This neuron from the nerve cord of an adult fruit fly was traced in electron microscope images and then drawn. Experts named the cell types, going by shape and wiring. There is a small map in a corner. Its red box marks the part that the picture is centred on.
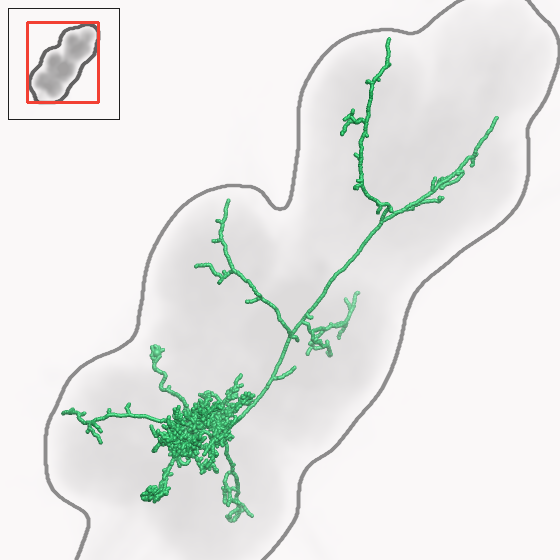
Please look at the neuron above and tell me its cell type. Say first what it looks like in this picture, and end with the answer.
Dozens of branch ends can be seen. In this view it is about as wide as it is tall. It is a nerve-cord intrinsic neuron. Its cell type is IN06B008.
